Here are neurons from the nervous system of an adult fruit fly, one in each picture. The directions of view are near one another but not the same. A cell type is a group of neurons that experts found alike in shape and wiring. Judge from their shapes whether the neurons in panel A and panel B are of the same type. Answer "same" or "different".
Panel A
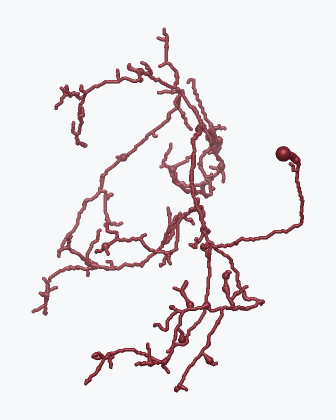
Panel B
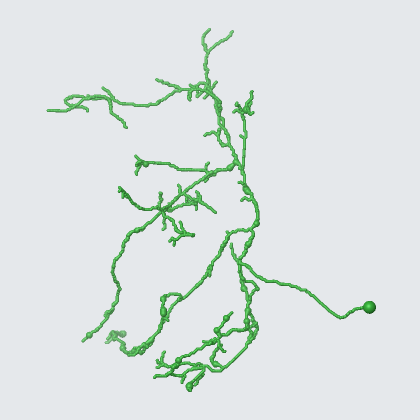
different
